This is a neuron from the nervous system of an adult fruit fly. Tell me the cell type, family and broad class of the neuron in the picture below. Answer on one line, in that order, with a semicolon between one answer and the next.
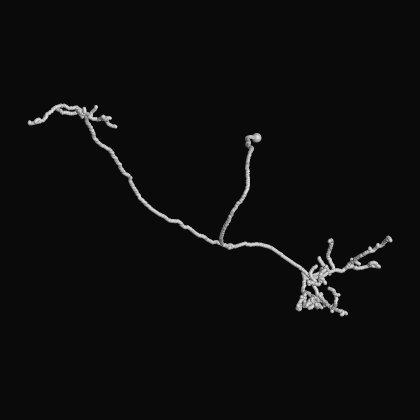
IN11A040; hemilineage 11A; nerve-cord intrinsic neuron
